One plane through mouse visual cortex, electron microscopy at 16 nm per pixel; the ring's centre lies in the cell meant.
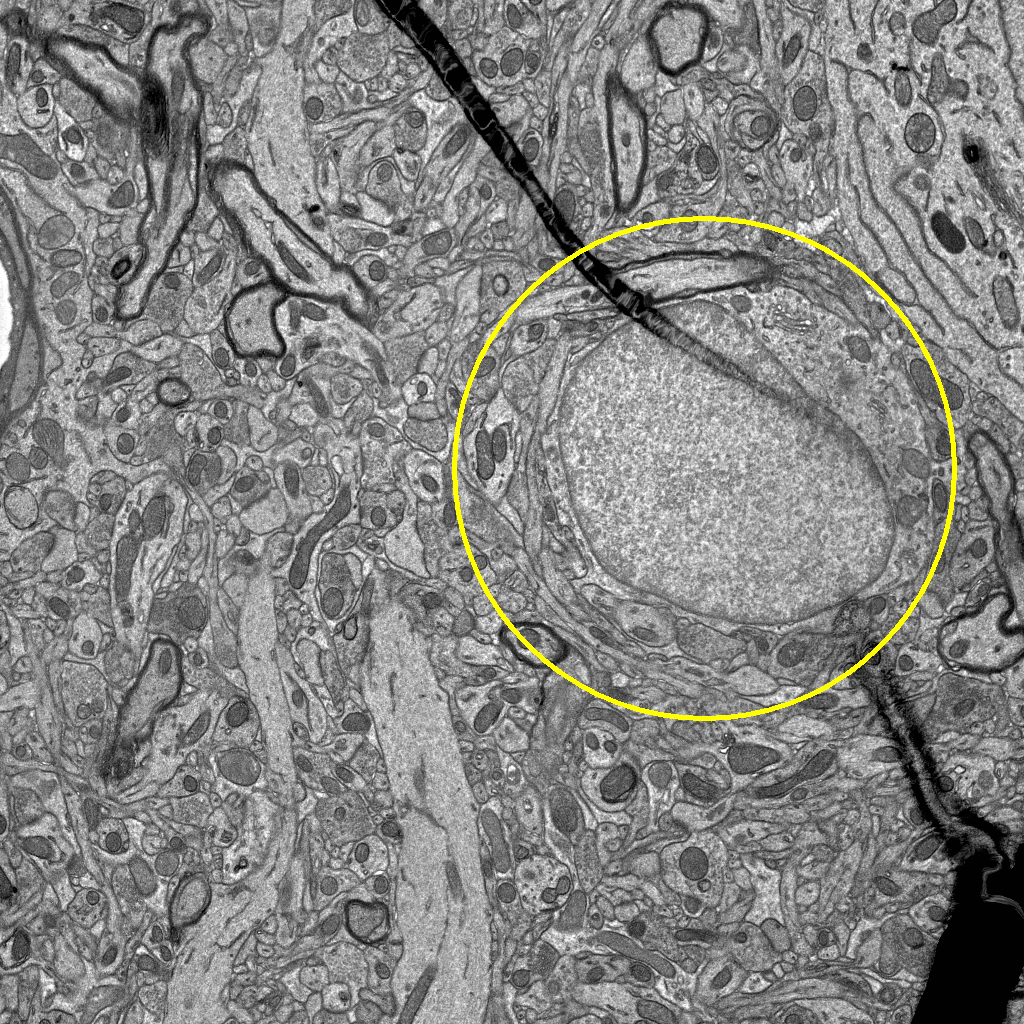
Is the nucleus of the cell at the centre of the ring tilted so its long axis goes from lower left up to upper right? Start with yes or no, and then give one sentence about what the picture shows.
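No. The nucleus is a large oval whose long axis runs from upper left to lower right, and all of it lies within the ring.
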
